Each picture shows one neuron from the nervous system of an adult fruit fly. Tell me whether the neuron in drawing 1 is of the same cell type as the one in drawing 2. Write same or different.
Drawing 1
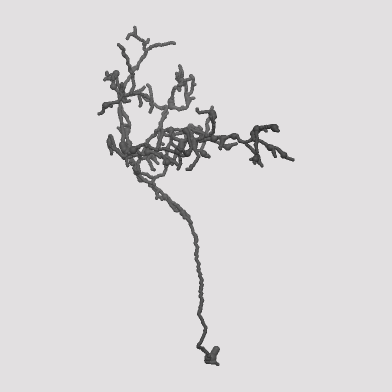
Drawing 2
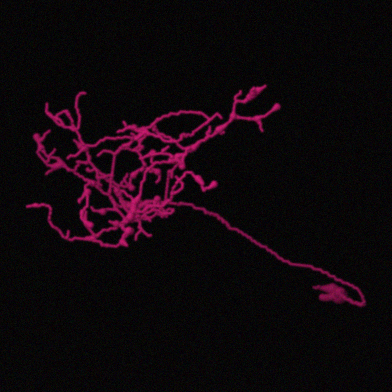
same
